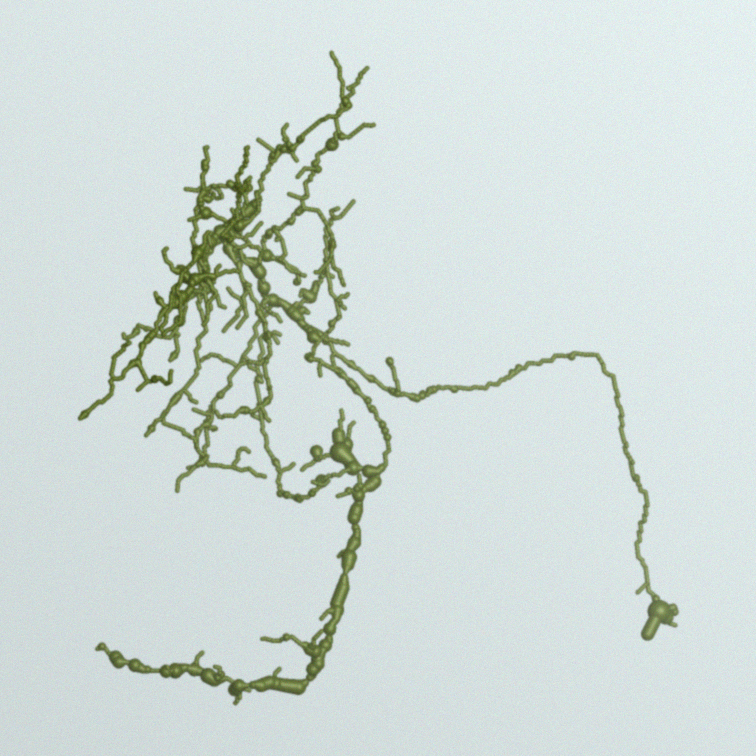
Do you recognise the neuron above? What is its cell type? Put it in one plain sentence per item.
The cell type is IN14A051.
